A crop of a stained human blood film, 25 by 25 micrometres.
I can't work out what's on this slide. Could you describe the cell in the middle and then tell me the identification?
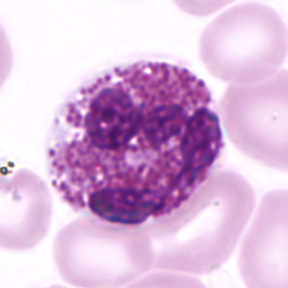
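Starting with the nucleus, one lobe stands apart from the others along the bottom edge of the cell, and no nucleoli are visible. Next, the cytoplasm: coarse round granules crowd it throughout. Last, the surface, which has no projections. The cell is an eosinophil.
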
